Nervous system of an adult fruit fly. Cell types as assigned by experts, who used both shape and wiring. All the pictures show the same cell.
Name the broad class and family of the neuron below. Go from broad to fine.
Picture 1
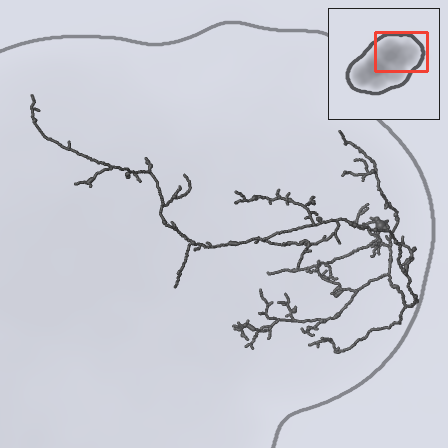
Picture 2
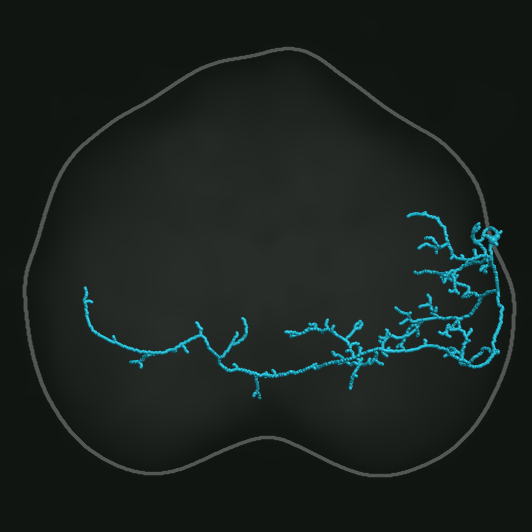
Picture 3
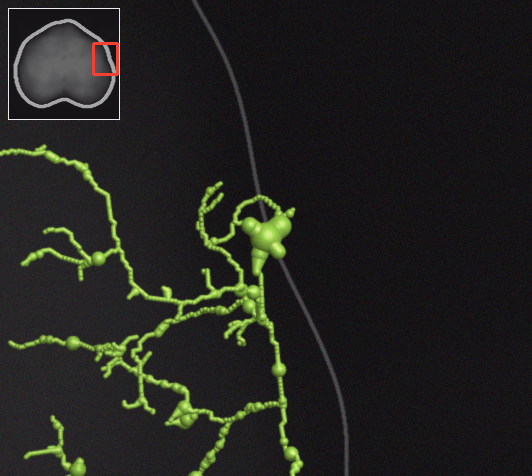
nerve-cord intrinsic neuron; hemilineage 19A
